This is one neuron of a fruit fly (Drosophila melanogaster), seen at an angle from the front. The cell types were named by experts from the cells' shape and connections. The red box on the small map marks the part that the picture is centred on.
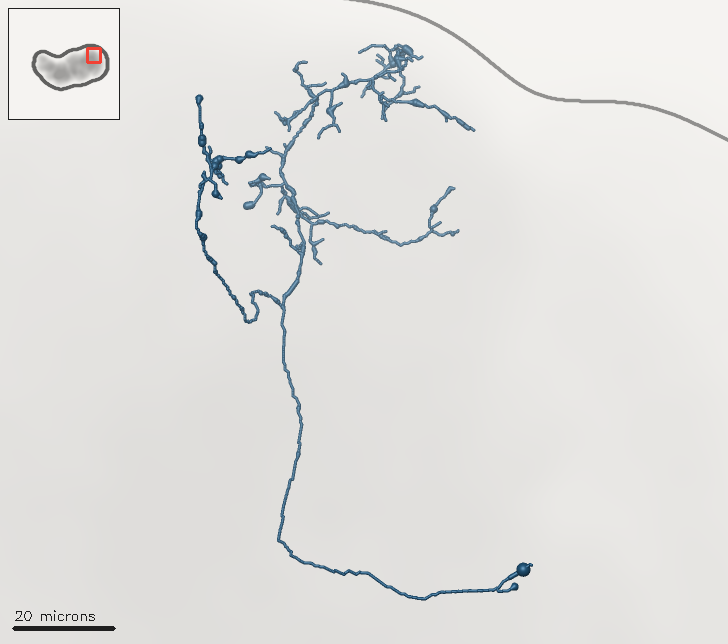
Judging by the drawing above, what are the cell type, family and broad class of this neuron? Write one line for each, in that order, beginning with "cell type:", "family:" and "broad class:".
cell type: LHAV7a4
family: hemilineage AOTUv2
broad class: central-brain intrinsic neuron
